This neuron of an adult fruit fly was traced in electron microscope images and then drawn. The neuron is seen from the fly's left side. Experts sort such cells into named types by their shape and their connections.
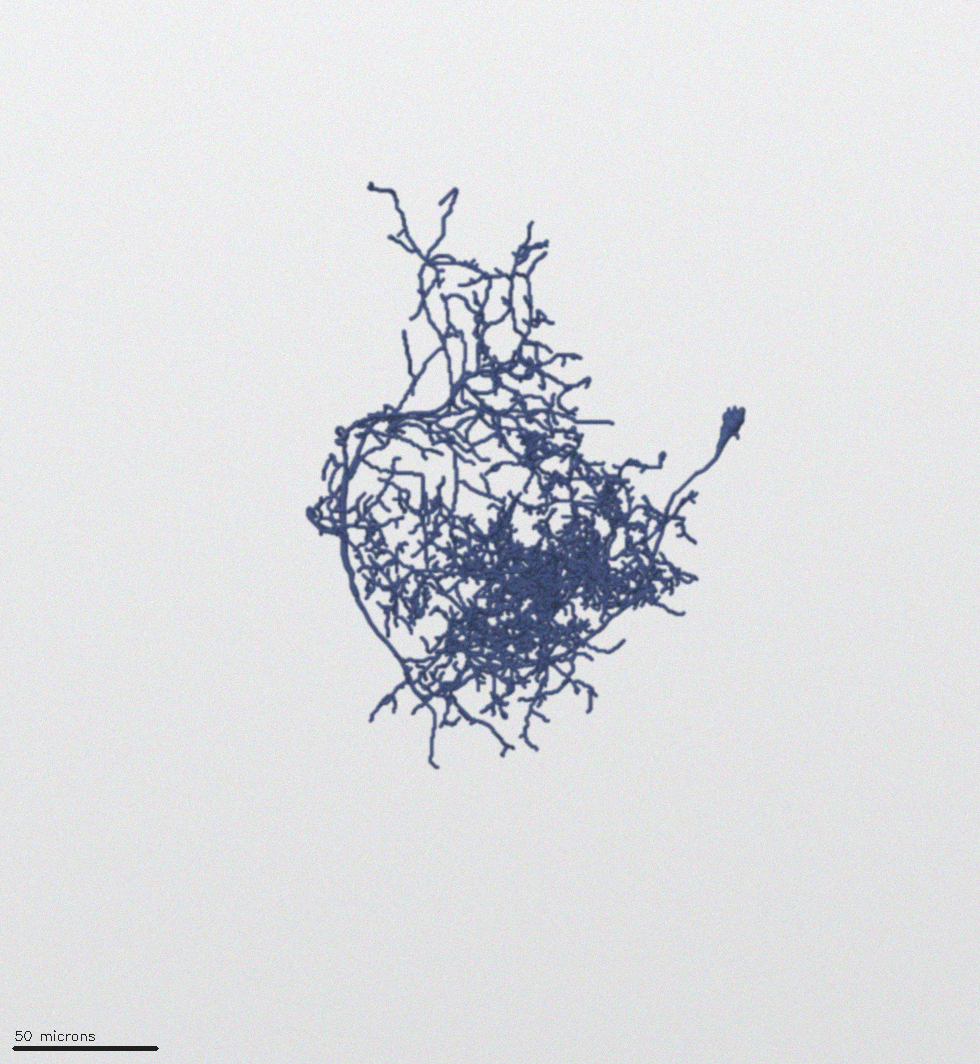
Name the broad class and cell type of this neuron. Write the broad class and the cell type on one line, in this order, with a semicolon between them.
central-brain intrinsic neuron; AVLP531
